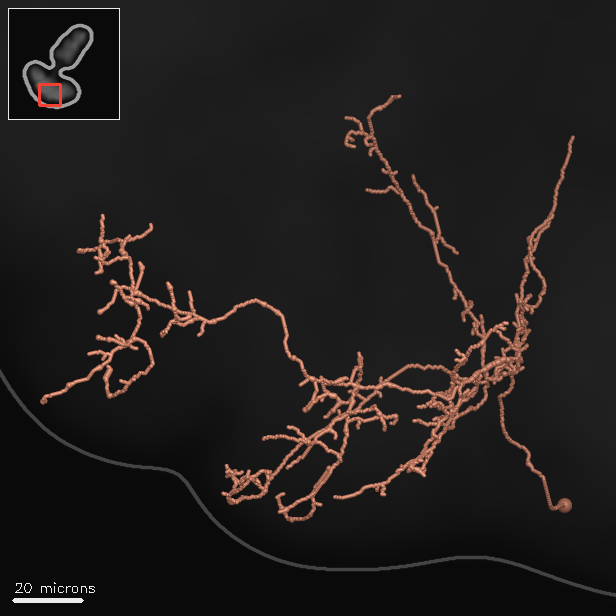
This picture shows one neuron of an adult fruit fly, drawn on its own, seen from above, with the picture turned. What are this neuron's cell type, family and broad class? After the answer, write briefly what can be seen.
It is of cell type CRE066. The family is hemilineage CREl1. It is a central-brain intrinsic neuron. It lies in the brain. From left to right in the picture it spans about 160 microns. Dozens of branch ends can be seen.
